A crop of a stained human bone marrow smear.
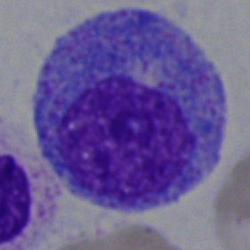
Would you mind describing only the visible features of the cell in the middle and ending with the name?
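Cytoplasm blue, forming a broad rim, widest above the nucleus, which sits off-centre toward the lower cell. Fine purple granules scattered throughout the cytoplasm. Promyelocyte.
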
